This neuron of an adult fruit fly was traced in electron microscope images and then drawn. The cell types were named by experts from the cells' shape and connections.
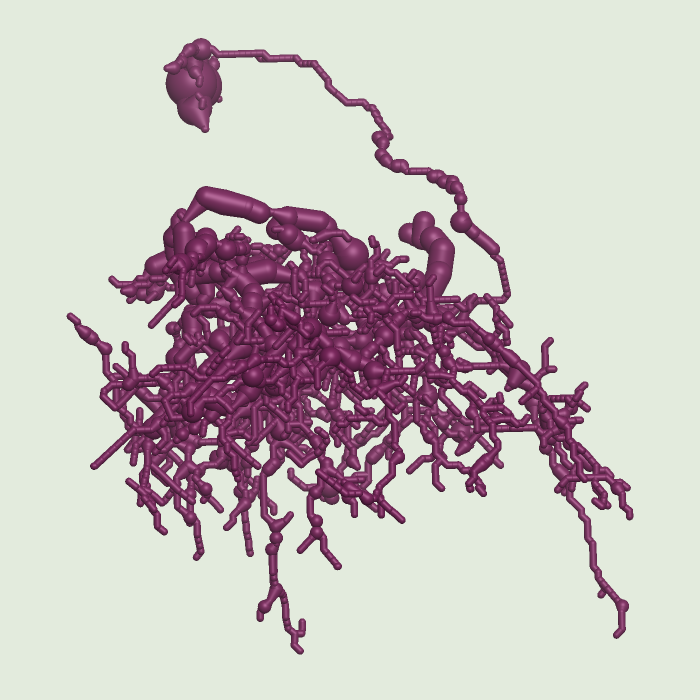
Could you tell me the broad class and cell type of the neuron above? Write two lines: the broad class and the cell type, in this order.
nerve-cord intrinsic neuron
INXXX309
